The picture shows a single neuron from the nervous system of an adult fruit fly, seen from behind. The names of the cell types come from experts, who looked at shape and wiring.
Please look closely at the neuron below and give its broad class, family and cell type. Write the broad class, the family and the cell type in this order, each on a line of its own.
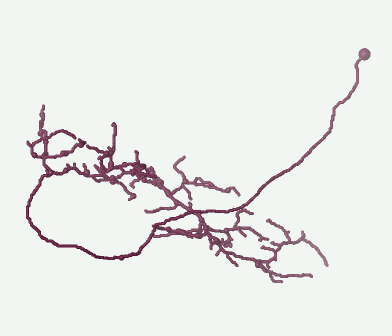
central-brain intrinsic neuron
hemilineage LHl4_posterior
PLP115_a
